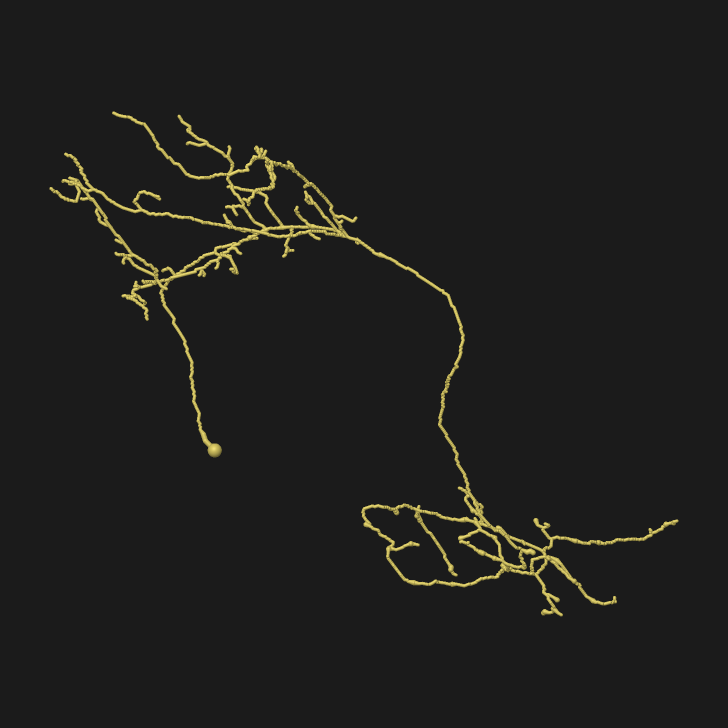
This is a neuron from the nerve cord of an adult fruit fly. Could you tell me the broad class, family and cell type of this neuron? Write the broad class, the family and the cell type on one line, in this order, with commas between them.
nerve-cord intrinsic neuron, hemilineage 17A, IN17A104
